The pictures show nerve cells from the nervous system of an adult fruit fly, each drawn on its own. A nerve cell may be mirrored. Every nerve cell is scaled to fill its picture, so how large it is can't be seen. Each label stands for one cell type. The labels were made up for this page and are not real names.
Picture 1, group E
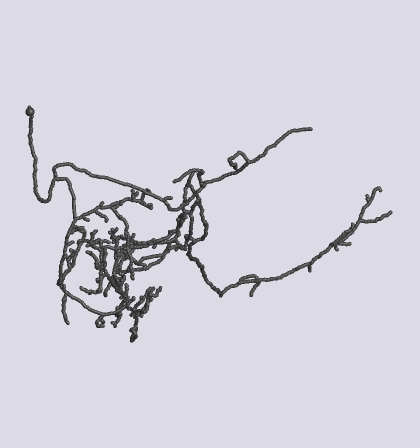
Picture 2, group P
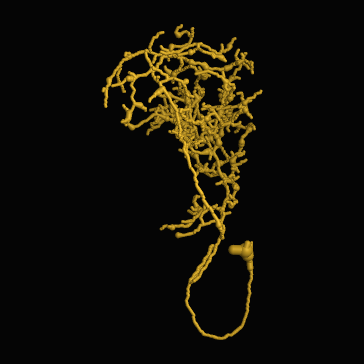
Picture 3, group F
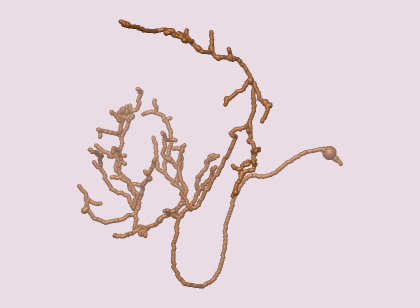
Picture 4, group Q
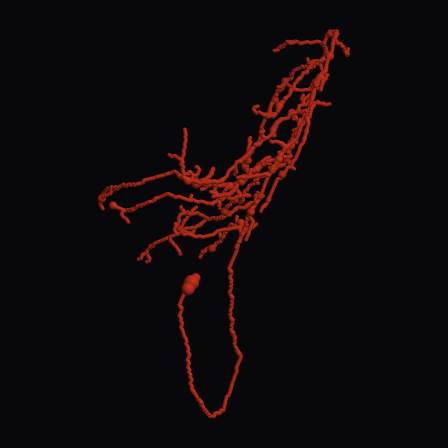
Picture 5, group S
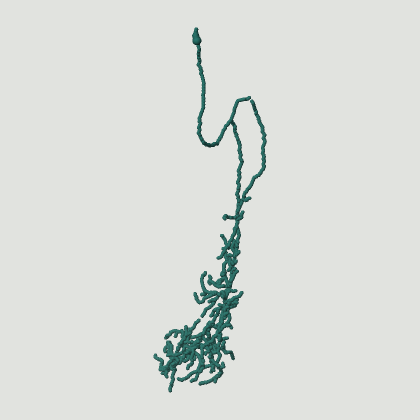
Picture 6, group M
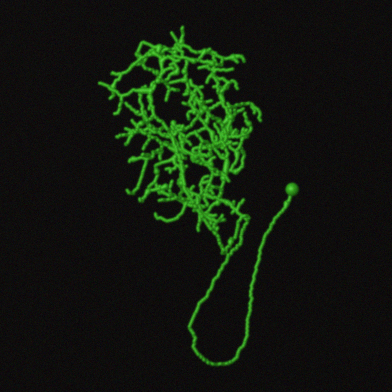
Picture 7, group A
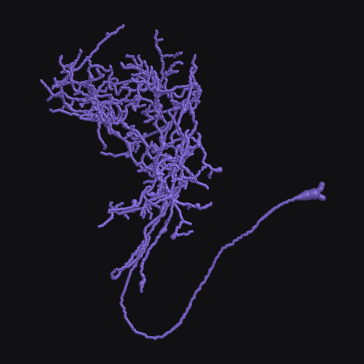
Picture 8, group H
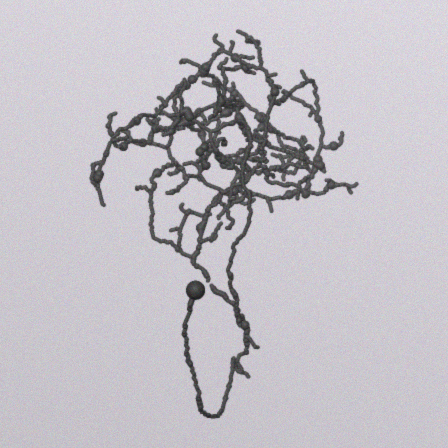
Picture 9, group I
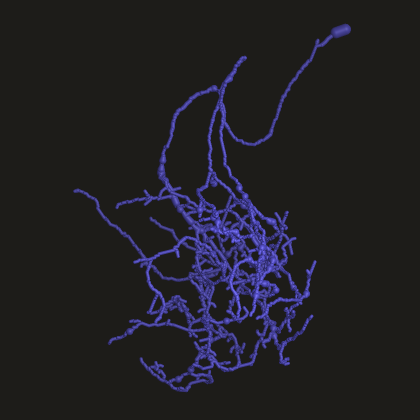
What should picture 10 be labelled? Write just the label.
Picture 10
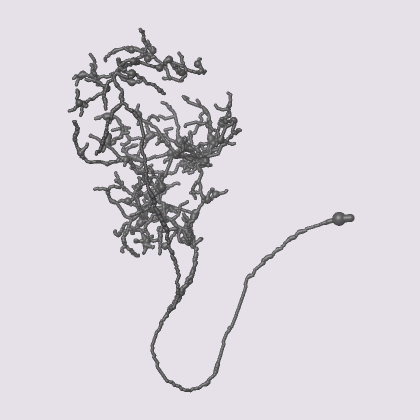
group M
